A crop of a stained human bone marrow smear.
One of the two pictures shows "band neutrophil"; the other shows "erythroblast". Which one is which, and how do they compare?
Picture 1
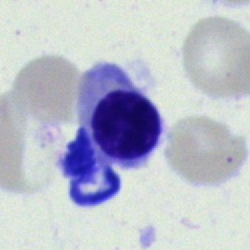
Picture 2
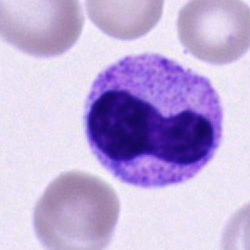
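Picture 1 shows an erythroblast; picture 2 shows a band neutrophil. In both cells the chromatin is dense and dark purple, very dark in the erythroblast, and neither nucleus shows a nucleolus.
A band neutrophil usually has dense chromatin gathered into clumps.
The cytoplasm separates them: pale blue in the erythroblast, lying mostly above and to the left of the nucleus, and pale lilac in the band neutrophil. The erythroblast's cytoplasm has no visible granules and no vacuoles.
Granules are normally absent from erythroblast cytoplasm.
In the band neutrophil, the nucleus stretches horizontally across a cell with a round, smooth outline. Their surroundings differ as well: a dark purple, irregular looped mass touches the erythroblast at its lower left, whereas the red cells near the band neutrophil lie close without touching it.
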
